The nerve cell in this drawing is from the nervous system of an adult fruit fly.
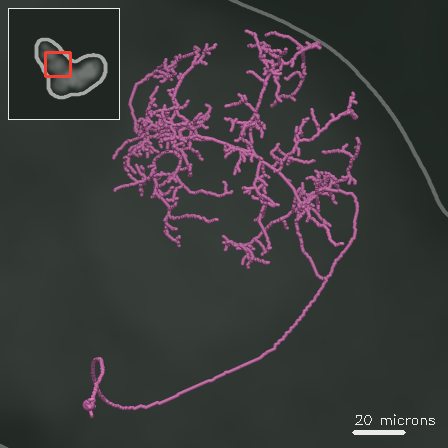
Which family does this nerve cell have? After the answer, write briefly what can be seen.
The family is hemilineage 01A. This is a nerve-cord intrinsic neuron. From top to bottom in the picture it spans about 160 microns. The picture shows dozens of branch ends.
